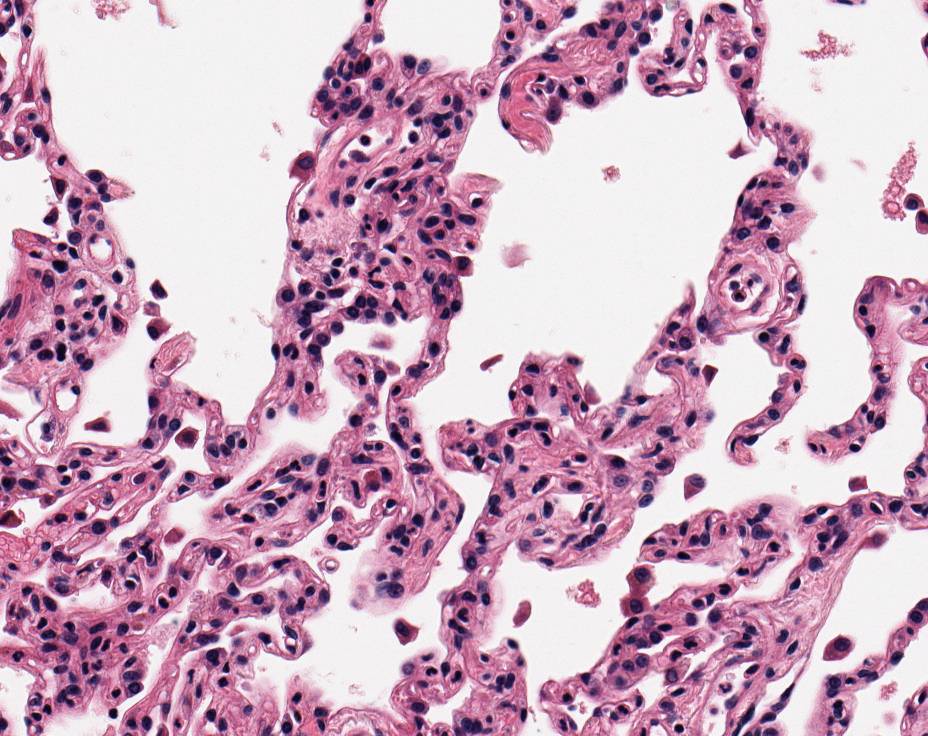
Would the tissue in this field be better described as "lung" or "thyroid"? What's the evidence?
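The tissue is lung. Its spaces are empty except for small loose clumps of pink flocculent debris, one near the upper right.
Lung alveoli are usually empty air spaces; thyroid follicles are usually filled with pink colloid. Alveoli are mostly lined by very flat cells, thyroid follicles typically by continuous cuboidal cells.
Here the septal surfaces carry a single layer of flattened to plump cells with dark nuclei.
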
